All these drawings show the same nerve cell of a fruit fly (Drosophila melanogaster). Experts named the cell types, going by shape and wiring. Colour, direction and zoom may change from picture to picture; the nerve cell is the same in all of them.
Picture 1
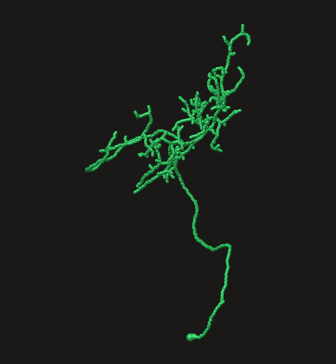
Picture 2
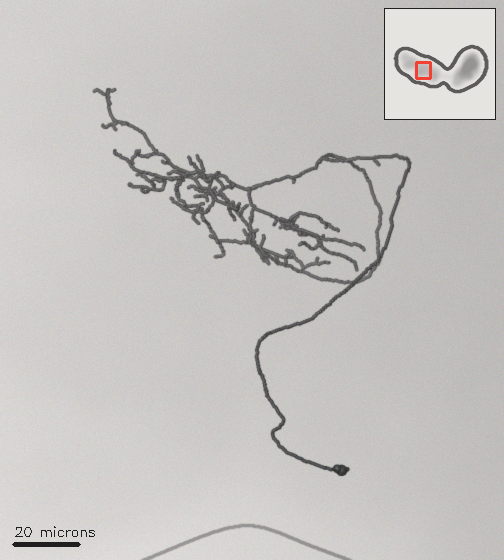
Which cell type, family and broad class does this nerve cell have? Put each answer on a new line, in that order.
IN02A049
hemilineage 02A
nerve-cord intrinsic neuron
